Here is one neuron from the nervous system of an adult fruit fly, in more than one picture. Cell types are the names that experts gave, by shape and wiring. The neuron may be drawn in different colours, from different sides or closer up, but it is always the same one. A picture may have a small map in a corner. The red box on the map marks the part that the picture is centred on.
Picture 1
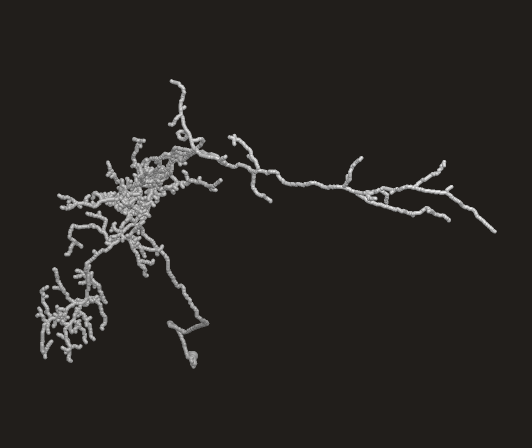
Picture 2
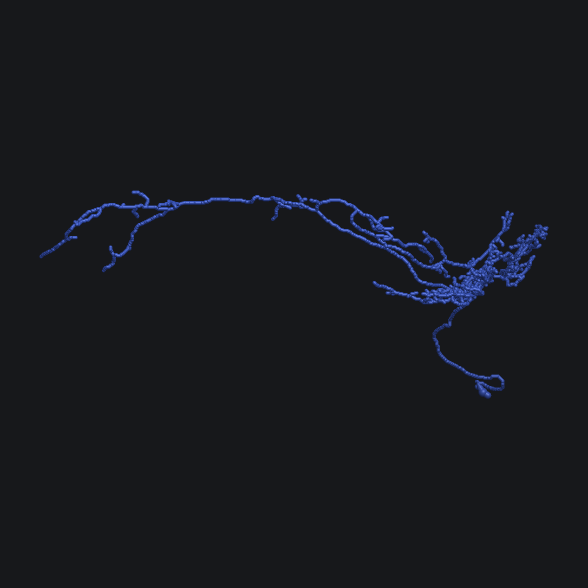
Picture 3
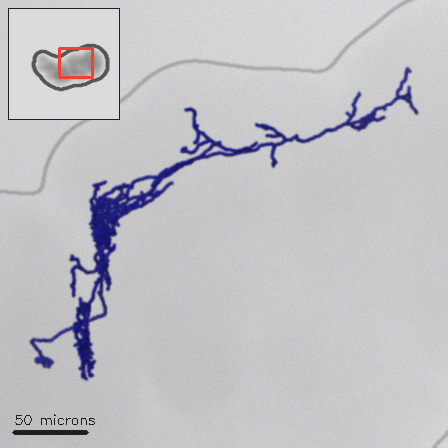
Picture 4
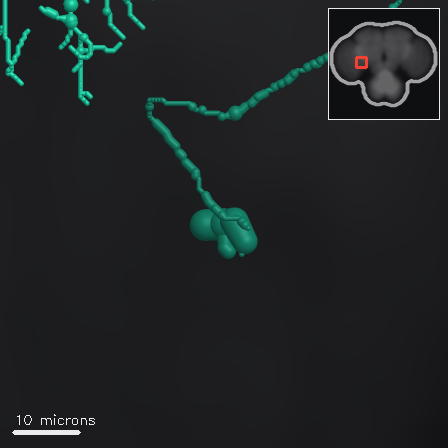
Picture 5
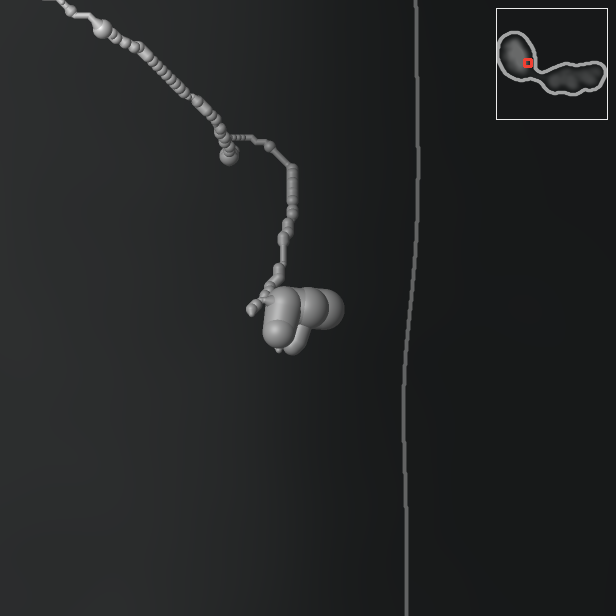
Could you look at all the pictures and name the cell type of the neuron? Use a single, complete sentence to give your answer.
This neuron counts as a member of the cell type LoVP60.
